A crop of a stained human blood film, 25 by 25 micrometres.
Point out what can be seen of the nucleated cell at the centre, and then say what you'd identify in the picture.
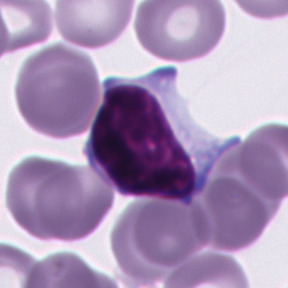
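Hmm, the chromatin is dark purple and coarsely clumped. As for the cytoplasm, its outer edge is a darker blue than the part near the nucleus, and I find neither granules nor vacuoles in it. This is a typical lymphocyte.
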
